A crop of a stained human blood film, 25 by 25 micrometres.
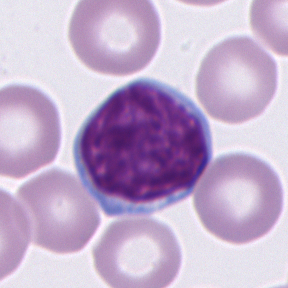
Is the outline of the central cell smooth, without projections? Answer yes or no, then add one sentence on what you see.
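Yes. The cell outline is smooth, without projections.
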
